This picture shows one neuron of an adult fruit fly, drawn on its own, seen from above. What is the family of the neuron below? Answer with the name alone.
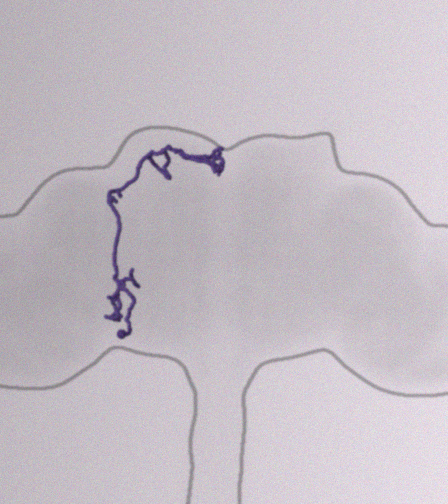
class Kenyon Cell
